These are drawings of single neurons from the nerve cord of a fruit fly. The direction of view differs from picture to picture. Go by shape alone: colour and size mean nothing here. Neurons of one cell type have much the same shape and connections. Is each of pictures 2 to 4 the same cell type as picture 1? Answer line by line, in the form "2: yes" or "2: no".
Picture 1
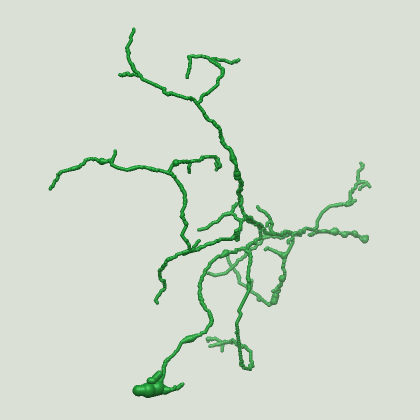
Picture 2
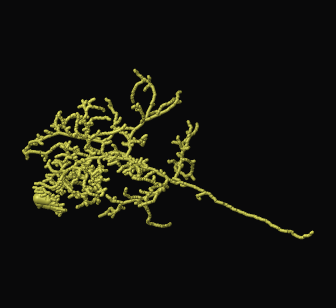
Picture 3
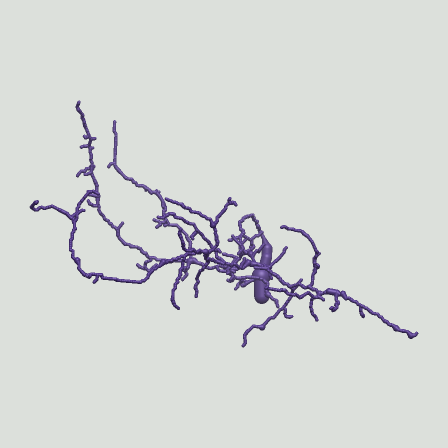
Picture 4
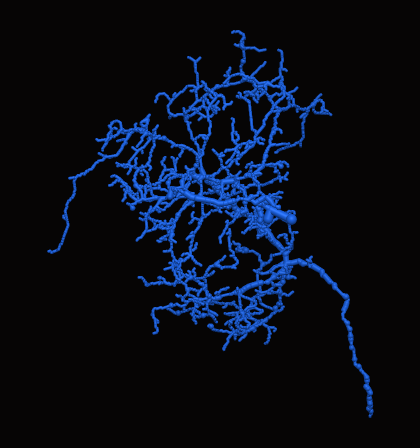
2: yes
3: no
4: no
